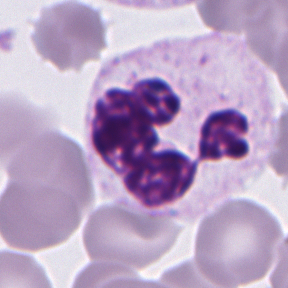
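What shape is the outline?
Roughly round.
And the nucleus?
Lobed, with no nucleoli visible, its right-hand lobe joined to the rest by a thin strand.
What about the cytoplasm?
Fine lilac granules scattered through it.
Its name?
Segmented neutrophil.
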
